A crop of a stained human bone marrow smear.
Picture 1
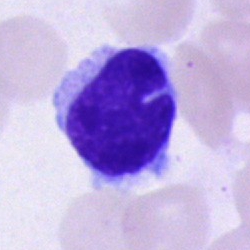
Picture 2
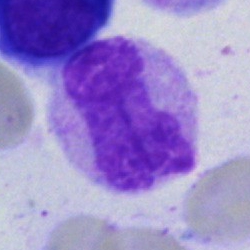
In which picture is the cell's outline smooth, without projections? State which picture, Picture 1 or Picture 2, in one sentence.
Smooth is the outline of the cell in picture 2.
